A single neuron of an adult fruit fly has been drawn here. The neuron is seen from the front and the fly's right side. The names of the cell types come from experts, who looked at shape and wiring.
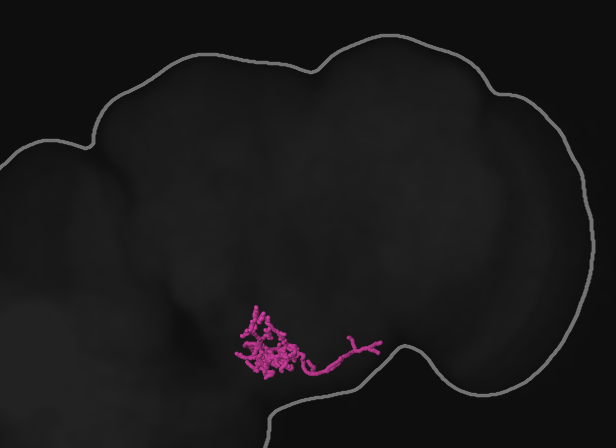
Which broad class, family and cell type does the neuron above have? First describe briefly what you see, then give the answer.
As drawn here it is wider than it is tall. It is a central-brain intrinsic neuron. Its family is hemilineage LB23. Its cell type is GNG448.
